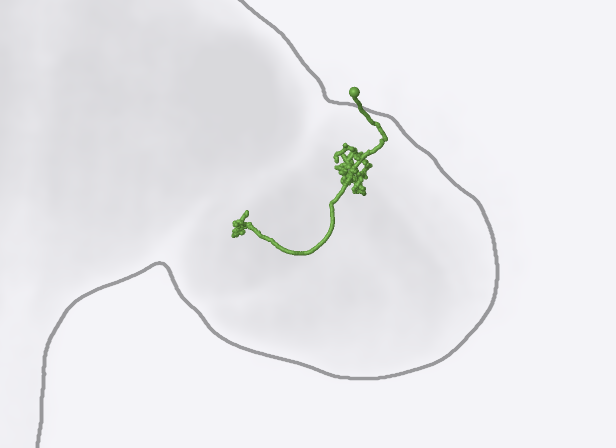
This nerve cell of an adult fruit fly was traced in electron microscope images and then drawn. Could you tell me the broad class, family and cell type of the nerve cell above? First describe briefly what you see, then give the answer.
It lies in the brain. Its cell body lies at the top of the picture. It is an optic-lobe intrinsic neuron. Its family is Tm. It is of cell type Tm38.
